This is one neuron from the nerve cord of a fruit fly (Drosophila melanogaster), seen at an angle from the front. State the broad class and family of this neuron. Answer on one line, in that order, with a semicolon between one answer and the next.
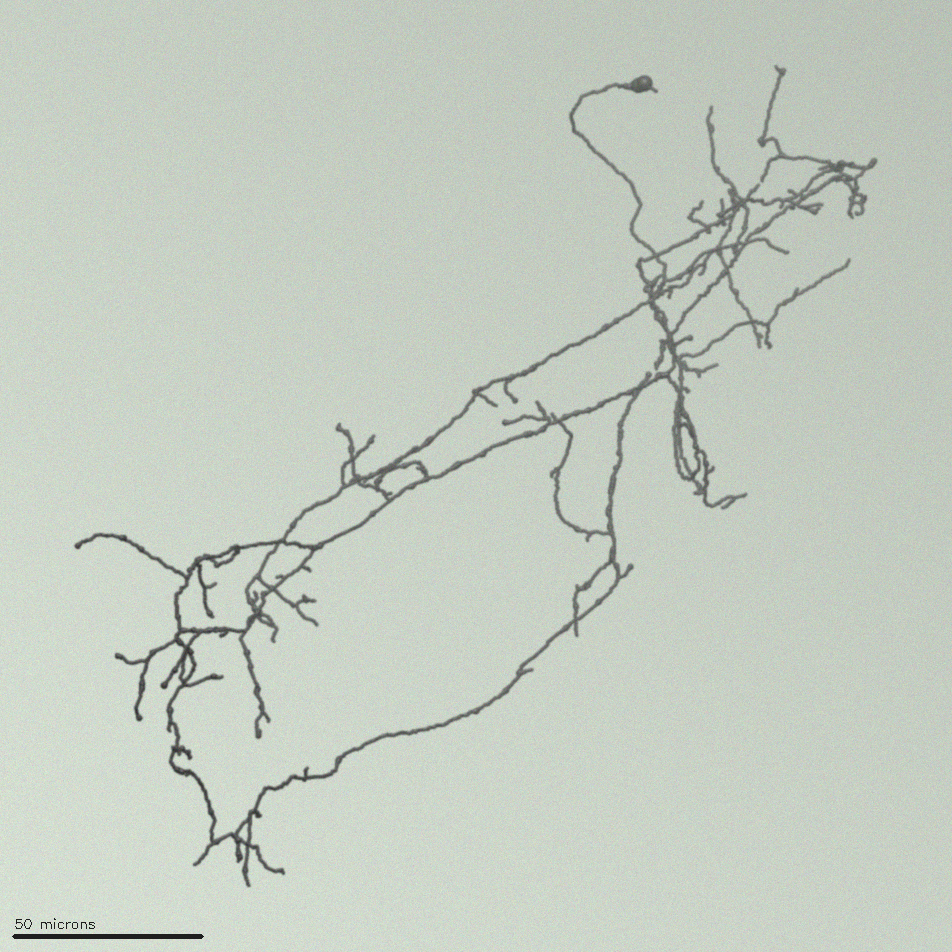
nerve-cord intrinsic neuron; hemilineage 17A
